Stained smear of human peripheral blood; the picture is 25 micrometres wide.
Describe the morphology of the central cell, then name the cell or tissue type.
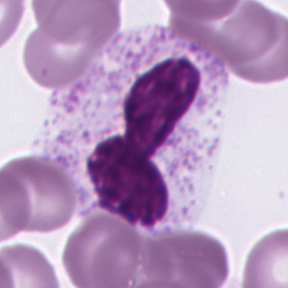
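Starting with the nucleus: it has two lobes joined by a narrower waist, and its long axis runs from upper right to lower left. Next, the cytoplasm shows no vacuoles. Last, the cell outline is roughly oval, without projections. The central cell is a segmented neutrophil.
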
